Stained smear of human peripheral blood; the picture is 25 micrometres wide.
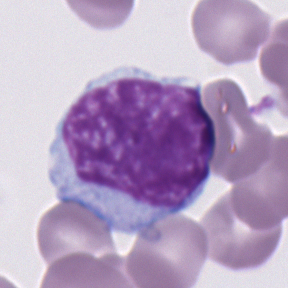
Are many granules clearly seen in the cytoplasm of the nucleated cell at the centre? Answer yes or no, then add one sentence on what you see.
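No. No distinct coloured granules are seen in the cytoplasm.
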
